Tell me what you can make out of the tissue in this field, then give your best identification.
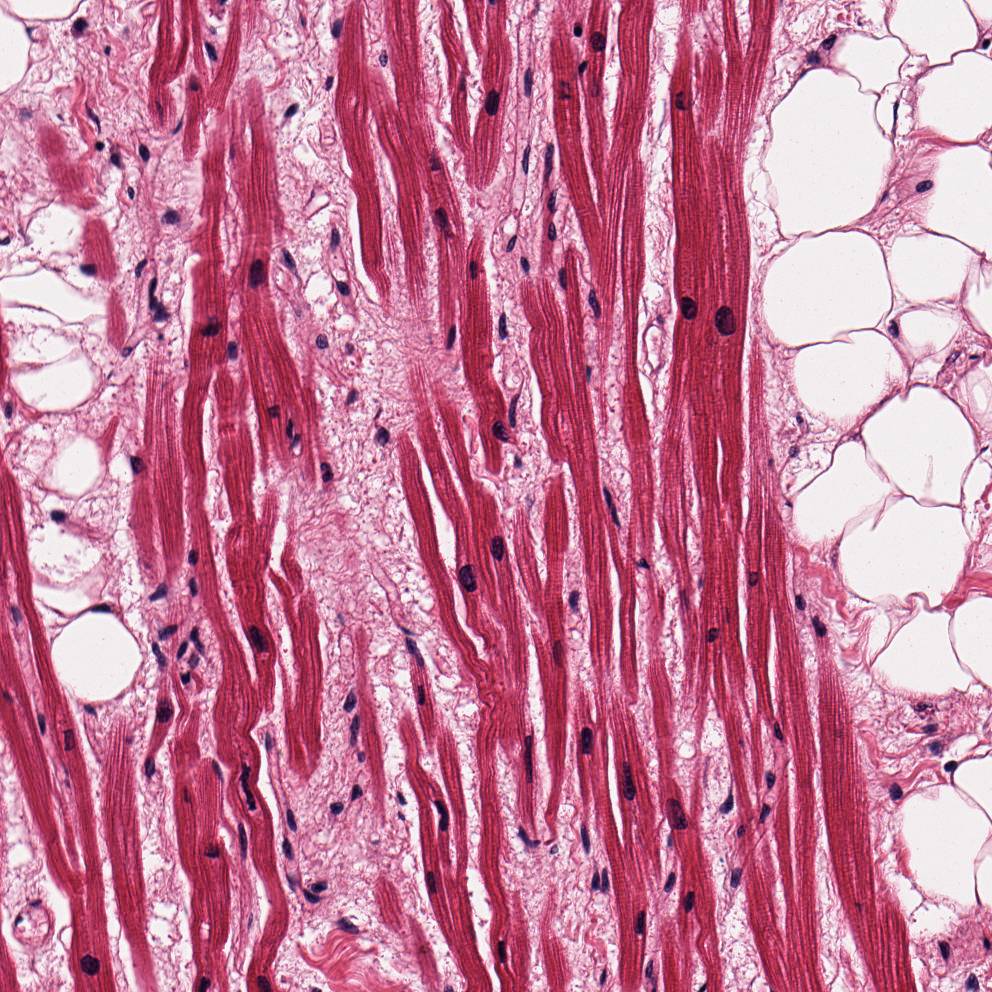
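You've got long muscle fibres running roughly top to bottom across the left and middle of the field. Their oval nuclei sit centrally, and the cytoplasm takes a deep red-pink stain. Between the fibres, small dark elongated nuclei are scattered through the stroma. It's atrial appendage of the heart.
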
